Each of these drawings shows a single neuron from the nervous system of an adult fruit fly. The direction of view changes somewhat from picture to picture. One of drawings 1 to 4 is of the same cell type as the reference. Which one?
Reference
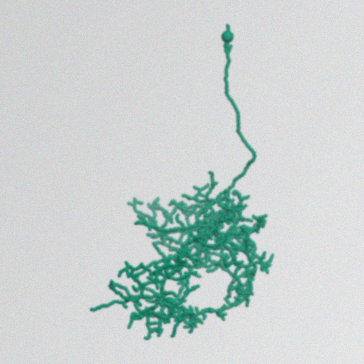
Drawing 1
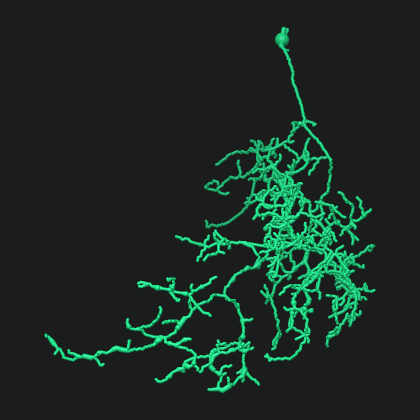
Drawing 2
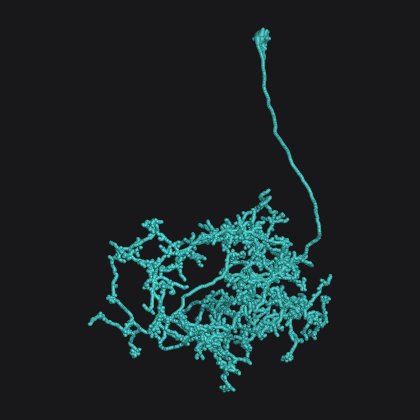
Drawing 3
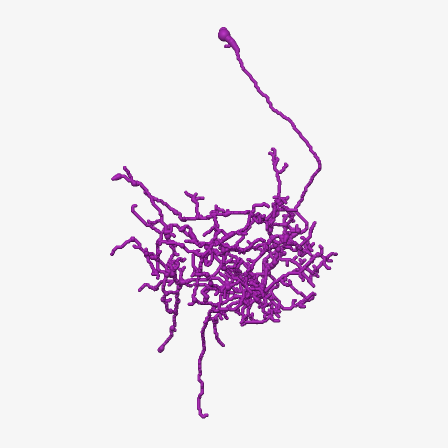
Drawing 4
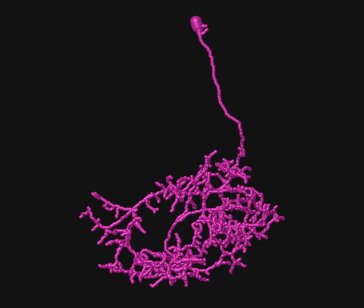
4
